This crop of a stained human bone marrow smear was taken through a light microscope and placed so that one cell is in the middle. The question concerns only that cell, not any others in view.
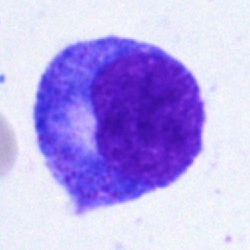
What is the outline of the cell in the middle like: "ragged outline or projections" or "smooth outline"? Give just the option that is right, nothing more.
Ragged outline or projections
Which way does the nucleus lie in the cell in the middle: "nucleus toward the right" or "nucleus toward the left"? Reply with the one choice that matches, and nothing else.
Nucleus toward the right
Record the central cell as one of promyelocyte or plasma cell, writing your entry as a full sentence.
The cell nearest the centre of this crop is a promyelocyte.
